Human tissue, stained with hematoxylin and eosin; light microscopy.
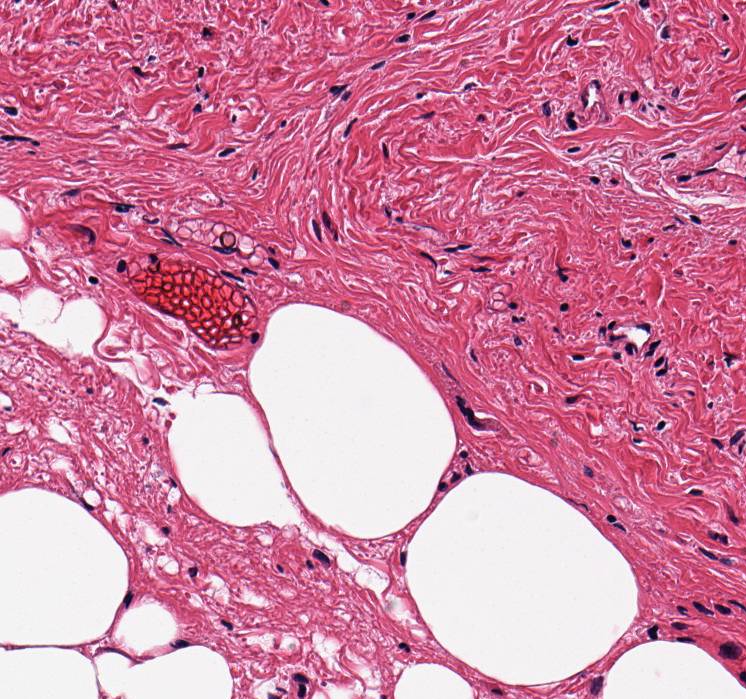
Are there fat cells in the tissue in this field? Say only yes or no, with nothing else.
Yes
